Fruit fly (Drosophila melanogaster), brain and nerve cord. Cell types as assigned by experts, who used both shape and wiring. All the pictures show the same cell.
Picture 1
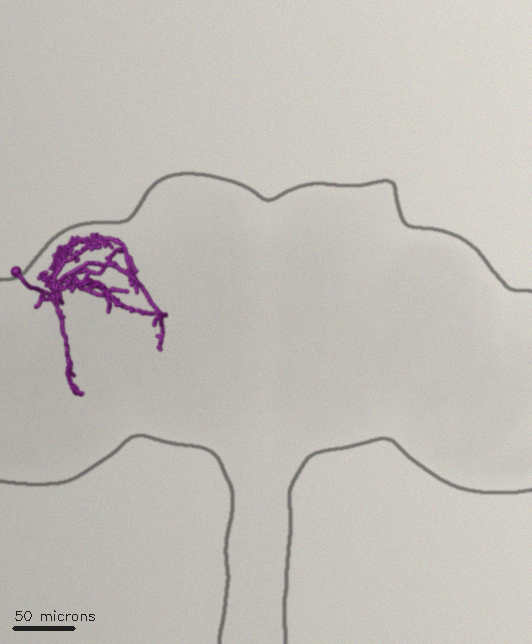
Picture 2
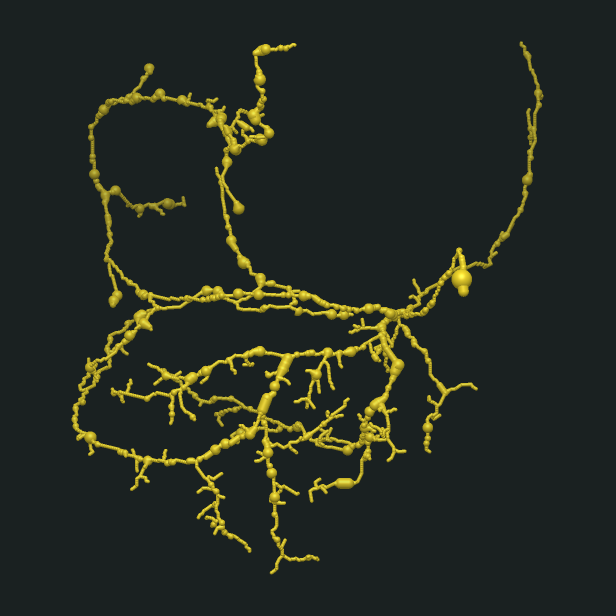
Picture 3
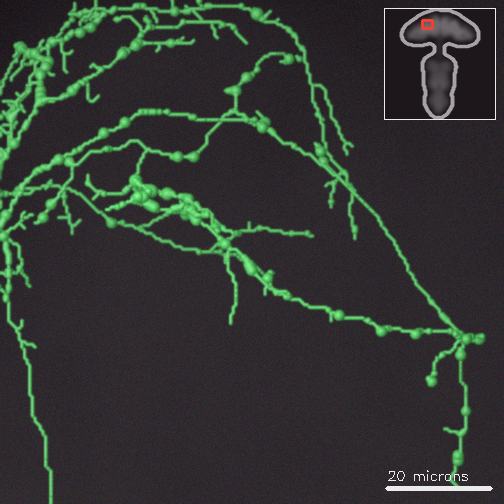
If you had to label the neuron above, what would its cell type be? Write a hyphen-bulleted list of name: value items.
- cell type: AVLP312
